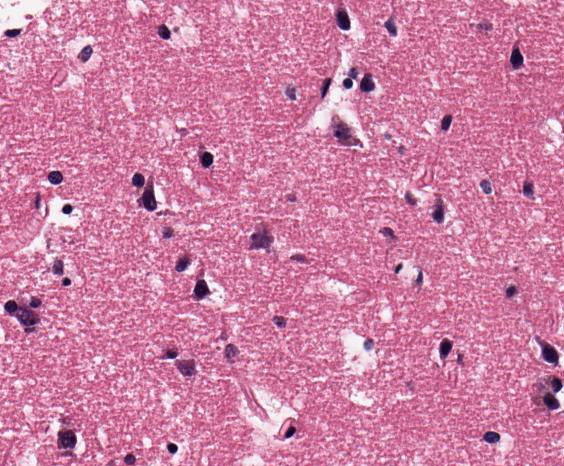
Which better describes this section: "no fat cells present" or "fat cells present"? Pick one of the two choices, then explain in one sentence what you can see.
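No fat cells present. No epithelium, glands or fat cells are present anywhere in the field.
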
